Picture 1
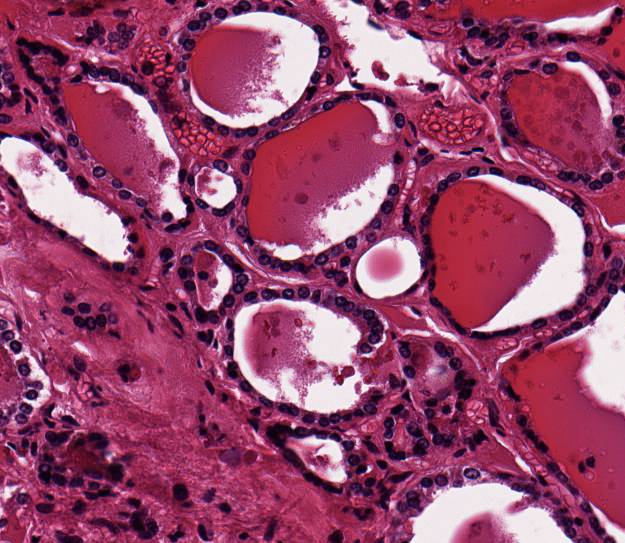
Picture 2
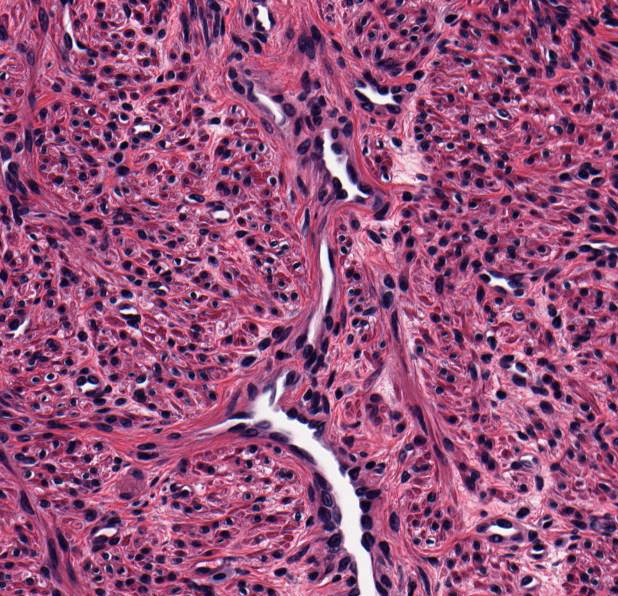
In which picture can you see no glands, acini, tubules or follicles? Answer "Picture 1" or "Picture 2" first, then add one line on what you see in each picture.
Picture 2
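What picture 1 shows: Most of the field is filled by closely packed round to oval follicles of varied size, with the largest toward the upper and right parts.
What picture 2 shows: No glands or epithelial lining are present anywhere in the field.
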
